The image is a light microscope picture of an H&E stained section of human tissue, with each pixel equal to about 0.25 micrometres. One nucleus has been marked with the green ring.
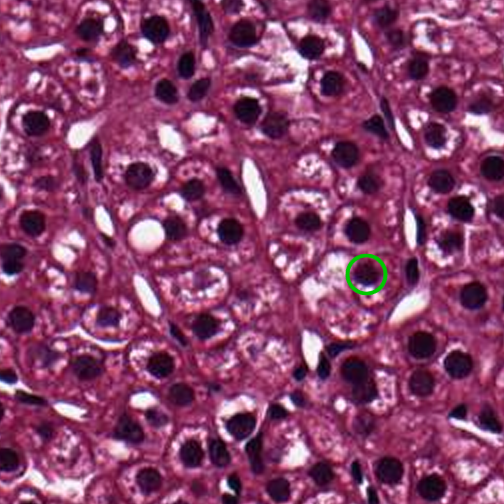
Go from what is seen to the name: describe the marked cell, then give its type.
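The cytoplasm is pale and foamy, broken up by many small clear spaces, and lighter than the solid pink cytoplasm of several nearby cells. The cell is packed among other polygonal cells, with narrow, elongated, empty slit-like spaces just to its right. The marked cell is an adrenal cortical cell.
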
